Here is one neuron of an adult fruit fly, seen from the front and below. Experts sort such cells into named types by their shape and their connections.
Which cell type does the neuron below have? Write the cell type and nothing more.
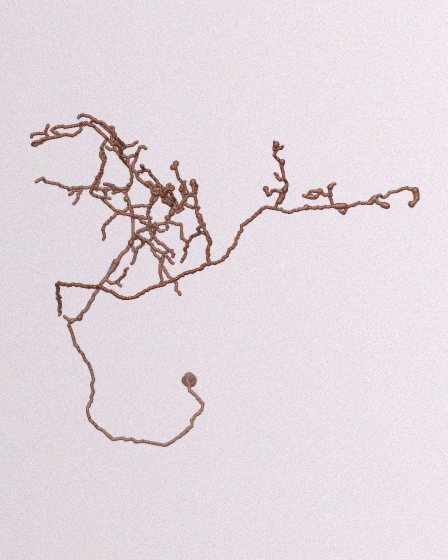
SMP518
